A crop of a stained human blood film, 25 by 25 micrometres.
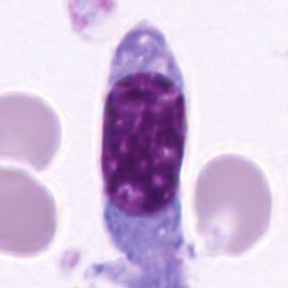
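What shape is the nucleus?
Oval and smooth-outlined, I think, without any indentation.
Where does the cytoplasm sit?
As caps above and below the nucleus, with almost none at its sides.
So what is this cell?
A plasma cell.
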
